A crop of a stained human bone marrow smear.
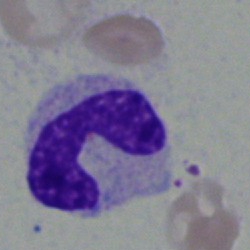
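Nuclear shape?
A thick curved band bent into a horseshoe.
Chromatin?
Dense and dark purple, coarsely clumped, no nucleoli visible.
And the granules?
Fine and faint, not big coarse ones.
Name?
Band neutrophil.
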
